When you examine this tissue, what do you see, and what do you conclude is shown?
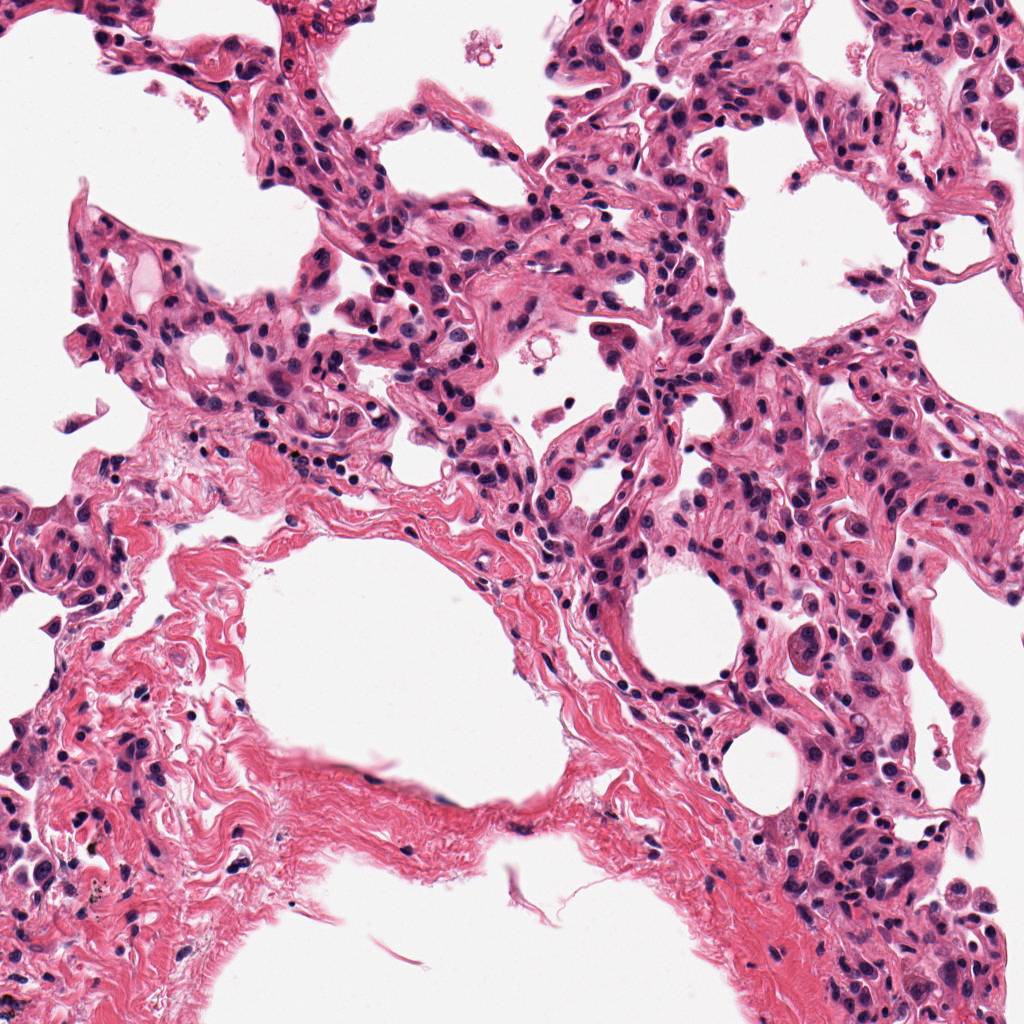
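What you've got here is a meshwork of thickened, cellular tissue partitions around lots of rounded and irregular empty spaces. Up top and on the right, those partitions are crowded with oval dark nuclei. There are a few black-brown pigment granules in the tissue at the lower left edge, and a small detached fragment of tissue floating free in the empty space on the left edge. It's lung.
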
